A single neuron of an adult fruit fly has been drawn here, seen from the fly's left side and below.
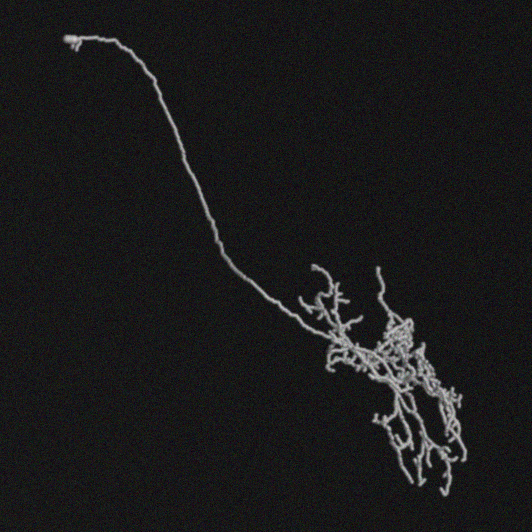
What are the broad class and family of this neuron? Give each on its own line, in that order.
central-brain intrinsic neuron
hemilineage WEDd1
